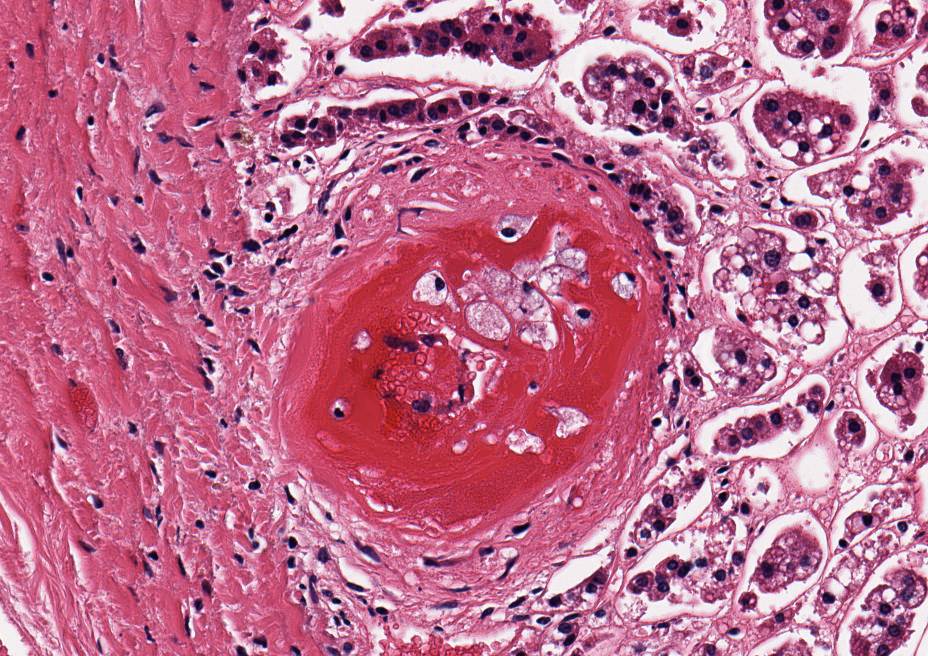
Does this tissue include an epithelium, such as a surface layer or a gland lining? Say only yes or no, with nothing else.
Yes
